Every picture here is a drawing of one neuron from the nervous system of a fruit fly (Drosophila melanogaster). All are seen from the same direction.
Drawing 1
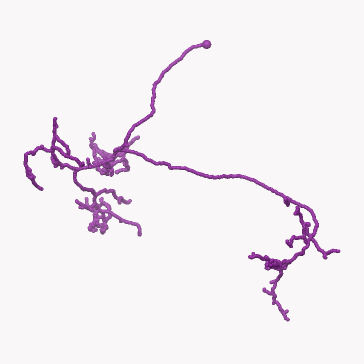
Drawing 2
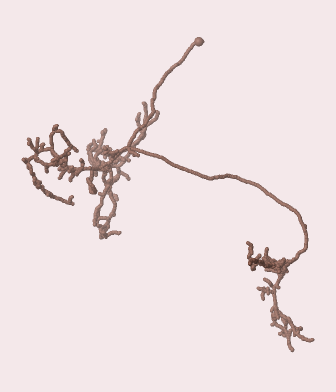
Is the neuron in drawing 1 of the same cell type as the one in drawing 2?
yes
